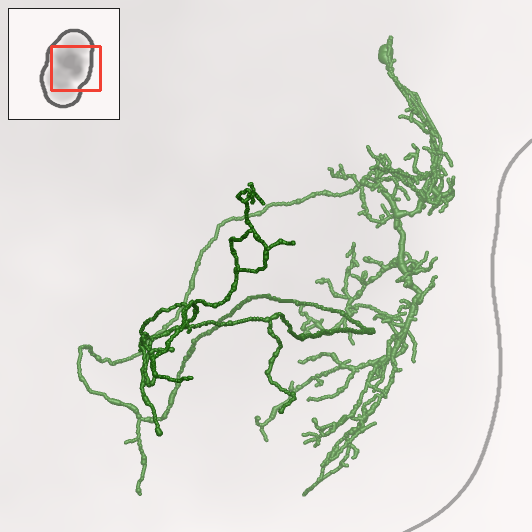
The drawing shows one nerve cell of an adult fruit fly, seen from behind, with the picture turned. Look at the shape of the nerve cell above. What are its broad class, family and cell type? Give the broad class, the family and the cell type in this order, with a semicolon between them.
descending neuron; hemilineage MX7; DNg72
